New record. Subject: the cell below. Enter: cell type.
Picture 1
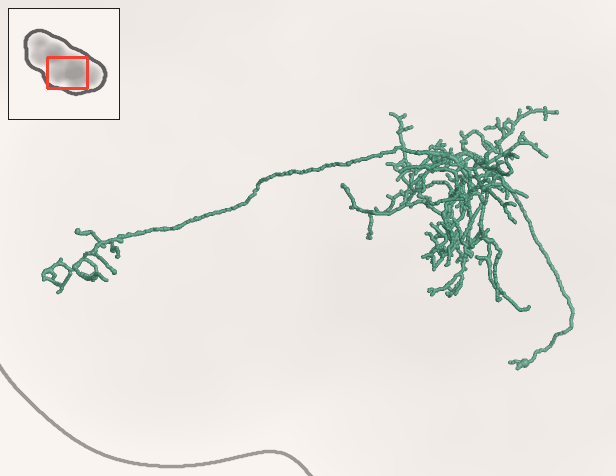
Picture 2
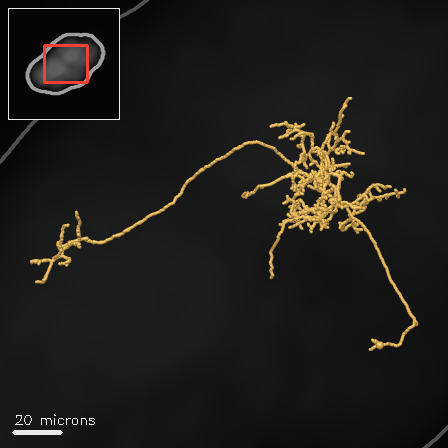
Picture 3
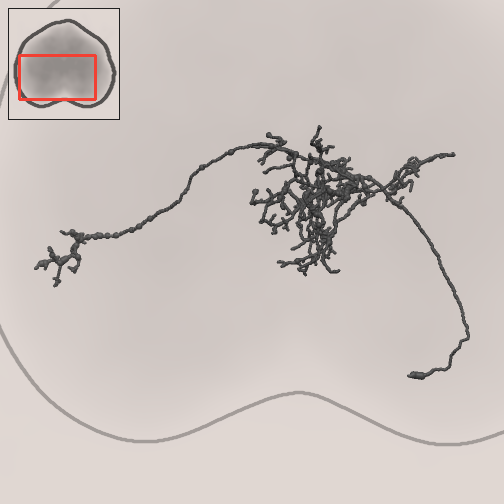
IN07B058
